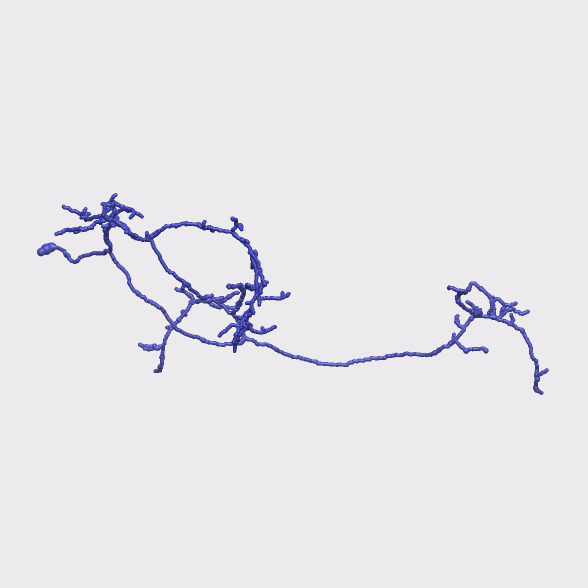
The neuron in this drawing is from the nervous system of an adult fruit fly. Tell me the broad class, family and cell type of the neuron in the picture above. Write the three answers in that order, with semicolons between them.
central-brain intrinsic neuron; hemilineage AOTUv4_dorsal; CB3895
